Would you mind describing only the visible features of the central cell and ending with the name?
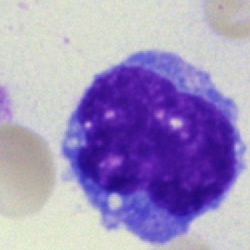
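Outline irregular, edge ruffled and uneven. Nucleus occupies most of the cell. Chromatin dark purple, dense, a few small pale spots scattered through it. One small clear round vacuole in the cytoplasm at the lower left edge. Name: blast.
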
